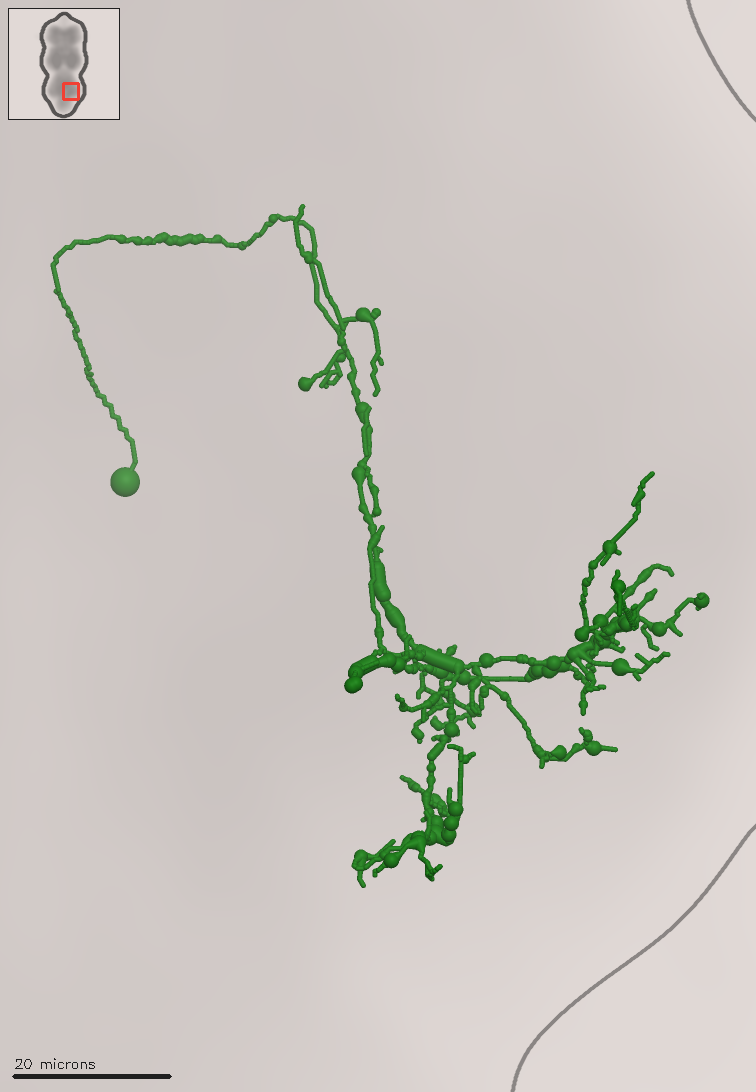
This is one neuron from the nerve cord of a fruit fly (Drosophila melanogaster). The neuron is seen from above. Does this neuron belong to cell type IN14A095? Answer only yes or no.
yes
